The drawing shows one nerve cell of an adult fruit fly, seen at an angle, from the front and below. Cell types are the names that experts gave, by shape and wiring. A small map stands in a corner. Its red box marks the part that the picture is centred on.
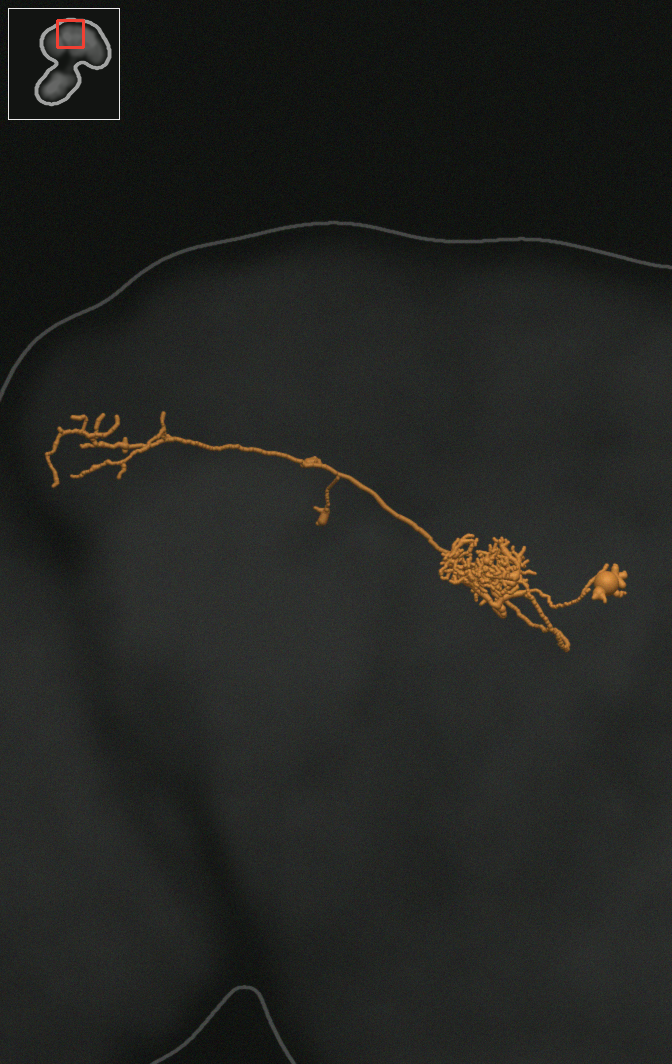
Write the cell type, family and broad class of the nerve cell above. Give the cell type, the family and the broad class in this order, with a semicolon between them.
VA1d_adPN; hemilineage ALad1; central-brain intrinsic neuron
